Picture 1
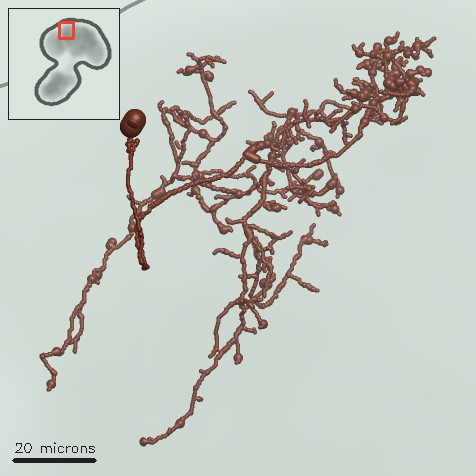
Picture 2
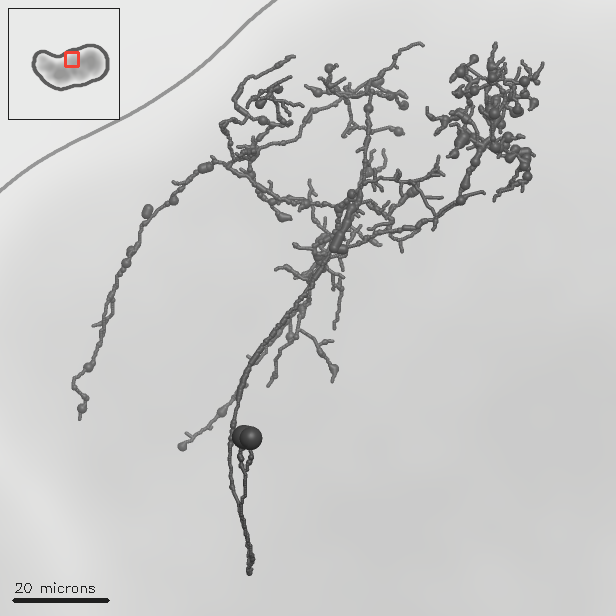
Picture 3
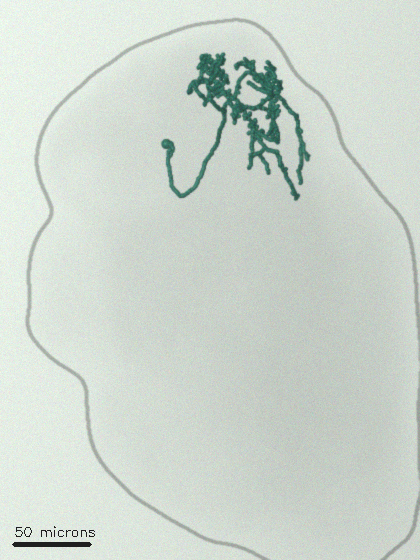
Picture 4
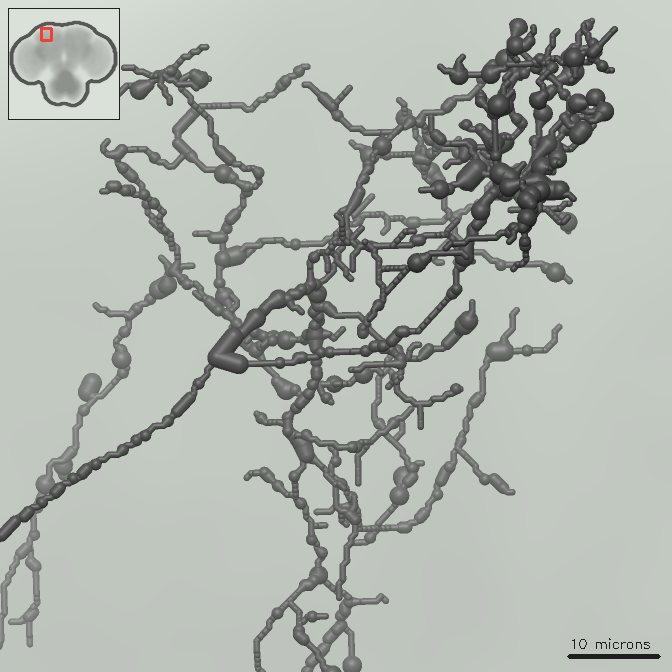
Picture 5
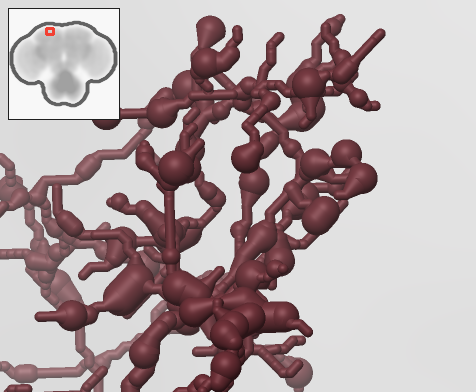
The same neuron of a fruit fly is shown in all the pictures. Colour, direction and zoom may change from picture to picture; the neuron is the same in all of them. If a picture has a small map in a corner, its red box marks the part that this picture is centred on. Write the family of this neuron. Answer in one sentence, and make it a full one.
The family of the neuron is hemilineage SLPal3_and_SLPal4_dorsal.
